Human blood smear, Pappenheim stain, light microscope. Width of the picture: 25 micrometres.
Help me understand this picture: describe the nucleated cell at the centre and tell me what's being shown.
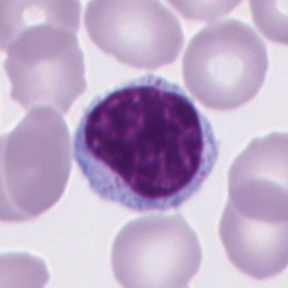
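Off-centre nucleus here, shifted toward the upper right. Dark, clumped chromatin with lighter patches between the clumps, no vacuoles in the cytoplasm, and an outer edge that's finely ragged rather than smooth. So that's a typical lymphocyte.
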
